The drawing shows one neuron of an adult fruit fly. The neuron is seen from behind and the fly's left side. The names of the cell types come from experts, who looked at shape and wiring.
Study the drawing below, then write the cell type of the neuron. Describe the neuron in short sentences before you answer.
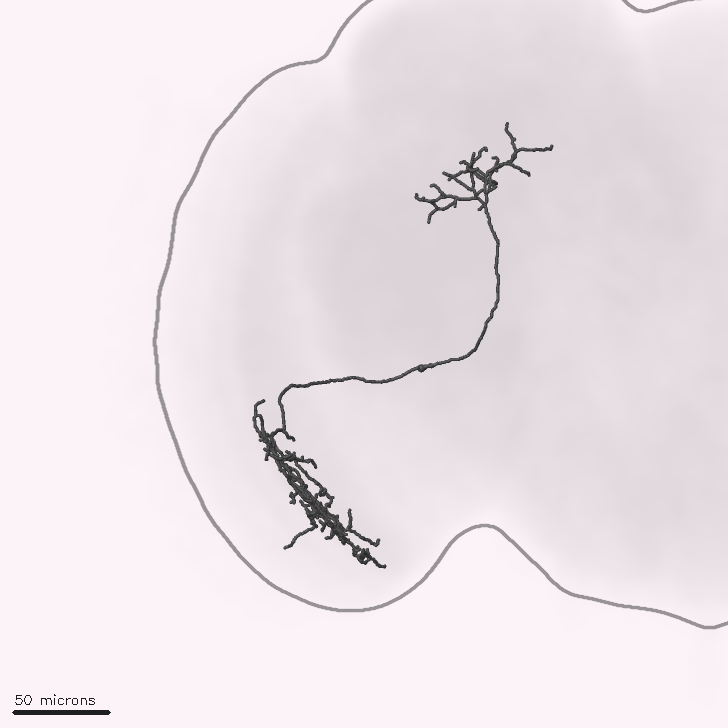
Its cell body lies in the middle of the picture. From top to bottom in the picture it spans about 250 microns. The picture shows dozens of branch ends. It is a visual projection neuron. Its cell type is MeVP22.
